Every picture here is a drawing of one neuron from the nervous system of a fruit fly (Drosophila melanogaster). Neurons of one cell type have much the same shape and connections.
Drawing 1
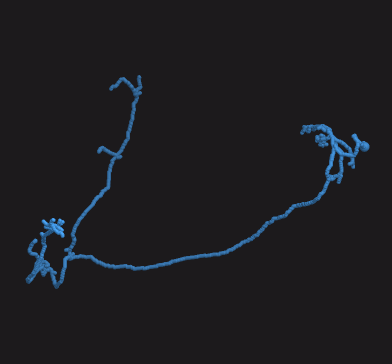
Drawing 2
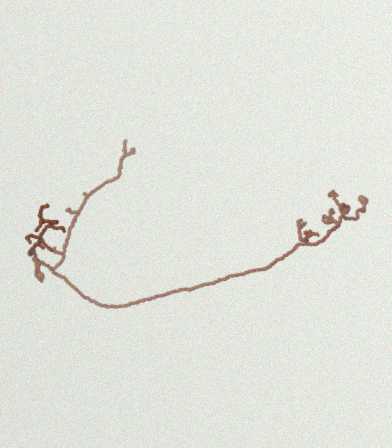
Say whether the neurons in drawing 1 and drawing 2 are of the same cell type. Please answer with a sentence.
They are of different cell types.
